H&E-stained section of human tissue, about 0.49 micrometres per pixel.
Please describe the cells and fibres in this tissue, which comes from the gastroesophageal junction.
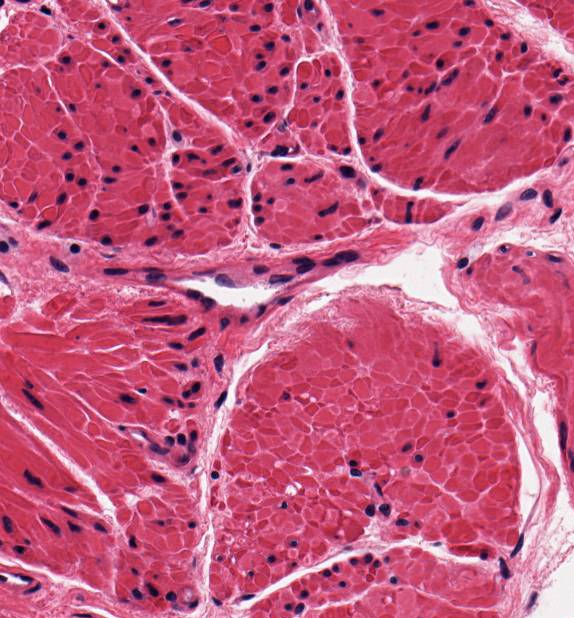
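Several large rounded muscle bundles, parted by thin septa of paler connective tissue, form the field. Most, including the large one at lower centre, are cut across, showing many small polygonal pink profiles. The lower left bundle, cut lengthwise or obliquely, has elongated cigar-shaped nuclei along its fibres. Muscle cell cytoplasm is evenly pink with eosin.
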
